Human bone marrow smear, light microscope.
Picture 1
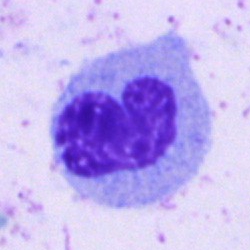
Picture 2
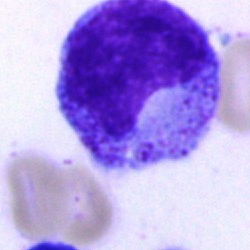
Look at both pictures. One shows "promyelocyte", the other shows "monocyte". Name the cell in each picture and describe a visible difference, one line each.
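Picture 1 is a monocyte. The cytoplasm shows no distinct granules.
Picture 2 is a promyelocyte. Many purple granules are scattered through the cytoplasm.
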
